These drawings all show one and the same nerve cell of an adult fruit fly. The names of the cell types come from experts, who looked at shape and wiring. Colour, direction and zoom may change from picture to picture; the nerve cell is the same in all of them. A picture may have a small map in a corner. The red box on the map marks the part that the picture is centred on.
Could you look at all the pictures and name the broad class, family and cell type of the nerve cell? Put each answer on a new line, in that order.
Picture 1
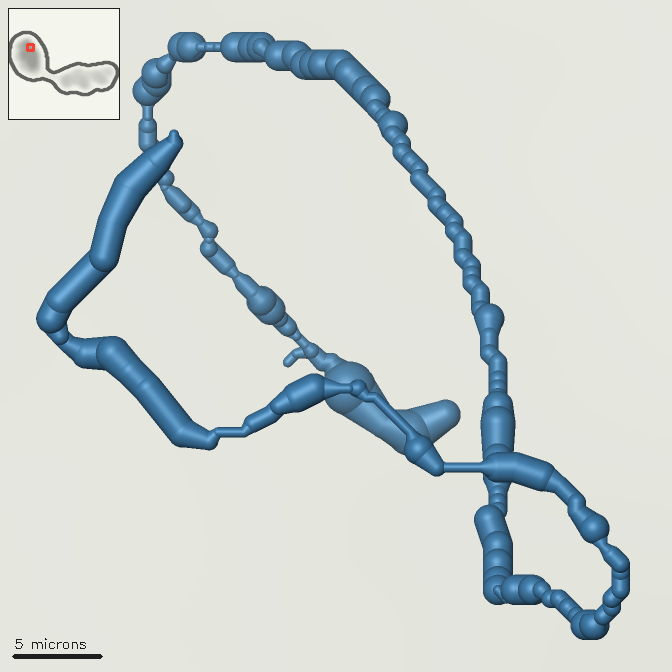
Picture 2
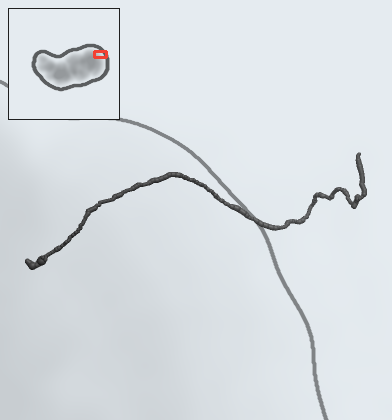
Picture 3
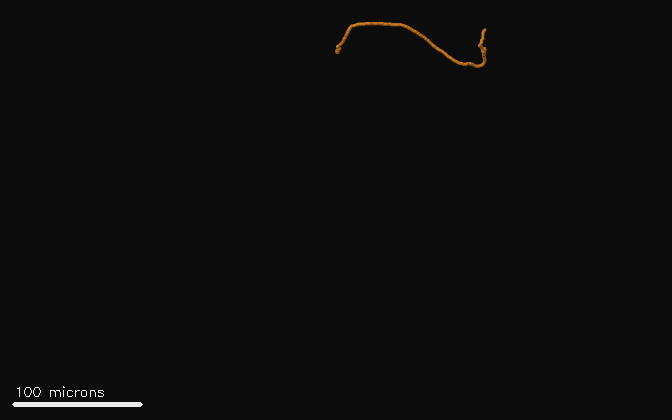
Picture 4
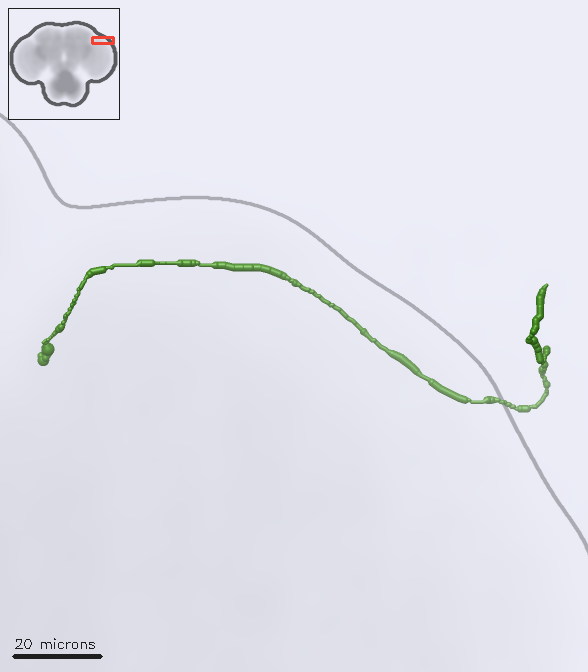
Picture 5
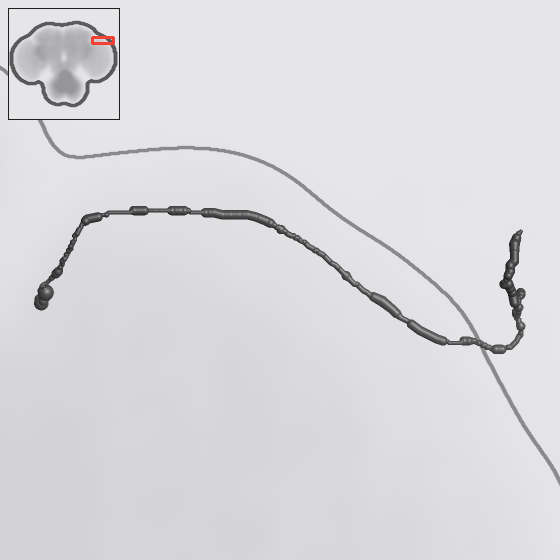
photoreceptor or other optic-lobe sensory neuron
class visual
R7d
